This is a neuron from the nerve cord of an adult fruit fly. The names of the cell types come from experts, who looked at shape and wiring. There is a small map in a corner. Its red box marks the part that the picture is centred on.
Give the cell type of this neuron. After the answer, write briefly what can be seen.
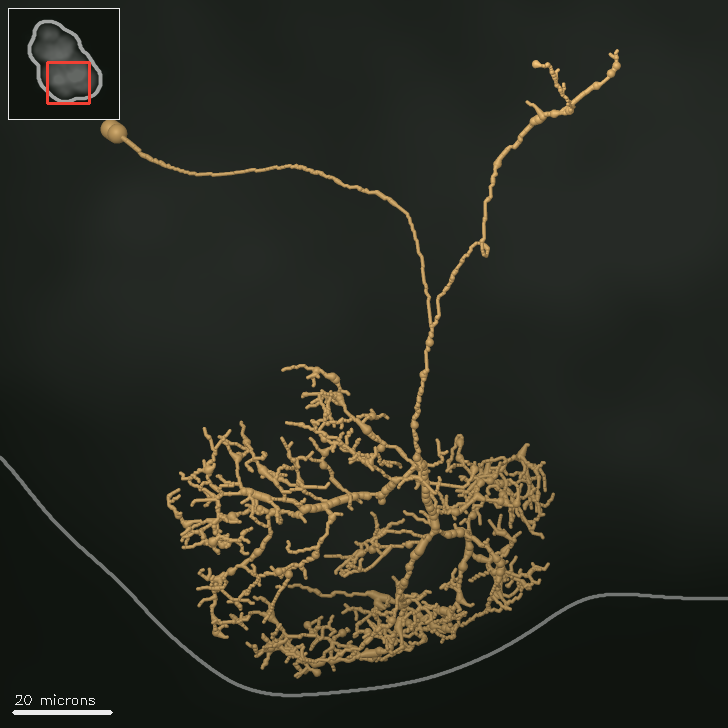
The cell type is IN23B023. It is a nerve-cord intrinsic neuron. By the scale bar it is about 130 microns tall in this view. The picture shows more than a hundred branch ends.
